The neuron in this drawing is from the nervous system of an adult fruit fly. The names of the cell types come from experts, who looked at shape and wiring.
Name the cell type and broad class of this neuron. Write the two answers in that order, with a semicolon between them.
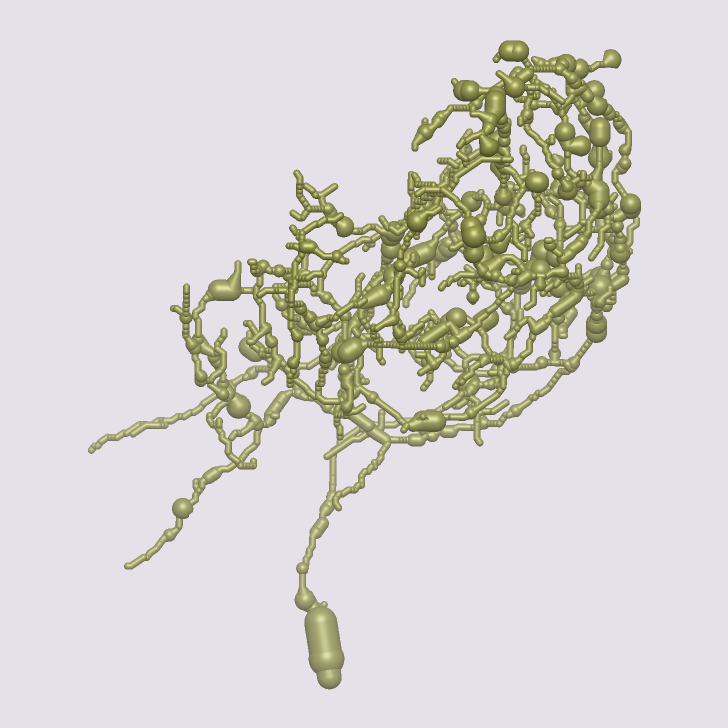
CB1964; central-brain intrinsic neuron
